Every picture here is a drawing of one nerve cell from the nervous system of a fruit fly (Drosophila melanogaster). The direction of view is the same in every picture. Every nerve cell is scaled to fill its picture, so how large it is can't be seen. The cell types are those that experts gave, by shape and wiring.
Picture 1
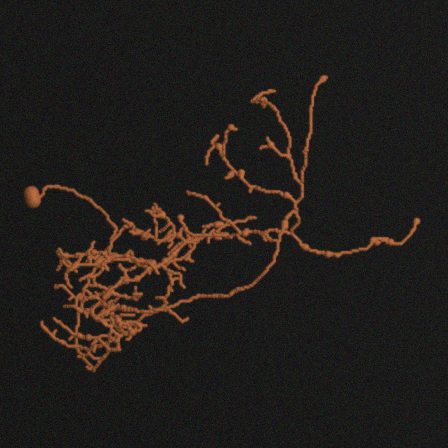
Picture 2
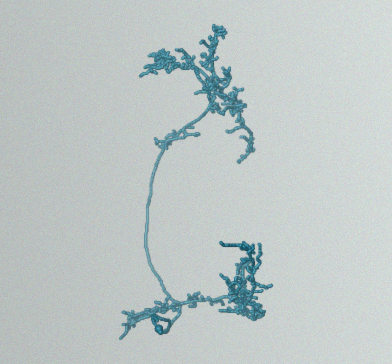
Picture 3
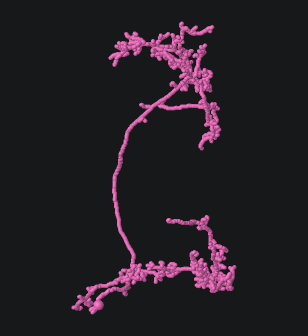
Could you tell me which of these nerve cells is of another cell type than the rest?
1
